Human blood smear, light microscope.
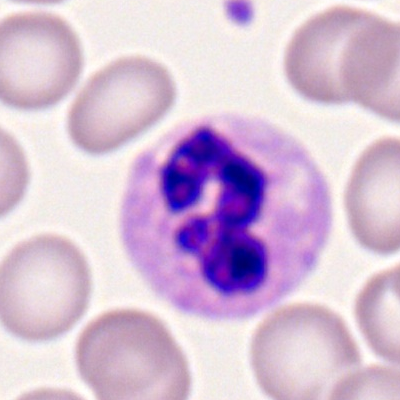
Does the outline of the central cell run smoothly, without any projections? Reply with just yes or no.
Yes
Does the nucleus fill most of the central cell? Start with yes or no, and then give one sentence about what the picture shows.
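No. The cytoplasm is plentiful and pale pinkish-lilac.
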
